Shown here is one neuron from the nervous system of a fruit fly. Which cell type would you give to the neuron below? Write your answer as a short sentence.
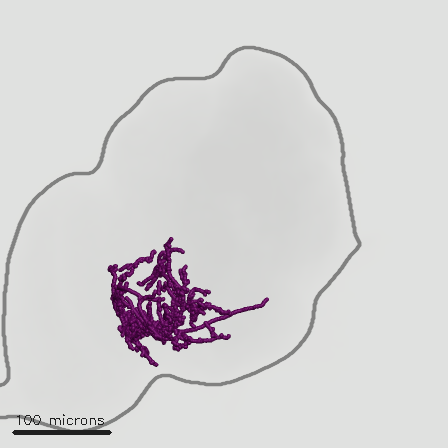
The cell type is GNG133.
